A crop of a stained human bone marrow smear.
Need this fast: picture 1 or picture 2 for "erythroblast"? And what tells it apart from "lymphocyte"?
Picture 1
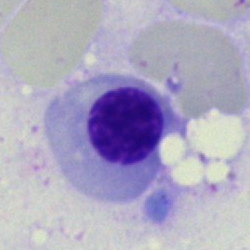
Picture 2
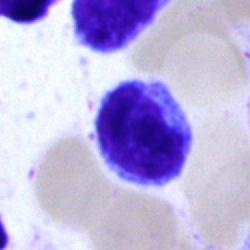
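Picture 1: erythroblast. Picture 2: lymphocyte. Nucleus: off-centre toward the upper right in the erythroblast; filling nearly the whole cell in the lymphocyte.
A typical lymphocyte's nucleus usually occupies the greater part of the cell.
Cytoplasm: pale grey-blue in the erythroblast, broadest on the left side of the nucleus; scant in the lymphocyte, seen mainly as a small paler bluish-violet area at the upper right, with no granules and no vacuoles.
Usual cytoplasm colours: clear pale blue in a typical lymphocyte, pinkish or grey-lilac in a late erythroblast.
Chromatin: dark purple in both; coarsely clumped in the erythroblast, dense in the lymphocyte.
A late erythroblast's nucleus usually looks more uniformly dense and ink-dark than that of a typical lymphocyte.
Nucleoli: none visible in the erythroblast.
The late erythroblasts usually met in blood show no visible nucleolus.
Outline: smooth and rounded, without surface projections, in the erythroblast; roughly round with a slightly uneven edge in the lymphocyte.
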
